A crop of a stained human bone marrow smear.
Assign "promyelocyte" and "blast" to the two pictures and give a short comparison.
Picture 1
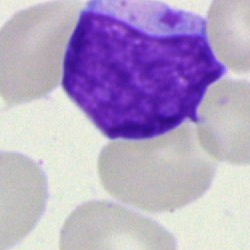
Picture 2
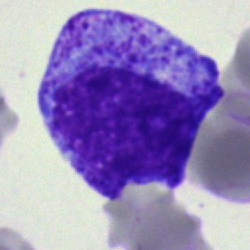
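Picture 1 is the blast, picture 2 the promyelocyte. In the blast the nucleus is a single unlobed mass filling most of the cell, with dark purple chromatin mottled by small paler patches. Its cytoplasm is scant, showing mainly as a narrow pale lavender-blue band along the top edge. The promyelocyte's nucleus fills most of the cell too, but it lies in the lower part, leaving a moderate crescent of cytoplasm mostly above it. Its chromatin is deep purple and finely stippled rather than clumped coarsely. Numerous dark purple granules are scattered through that cytoplasm.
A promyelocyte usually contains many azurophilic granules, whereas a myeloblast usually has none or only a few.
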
